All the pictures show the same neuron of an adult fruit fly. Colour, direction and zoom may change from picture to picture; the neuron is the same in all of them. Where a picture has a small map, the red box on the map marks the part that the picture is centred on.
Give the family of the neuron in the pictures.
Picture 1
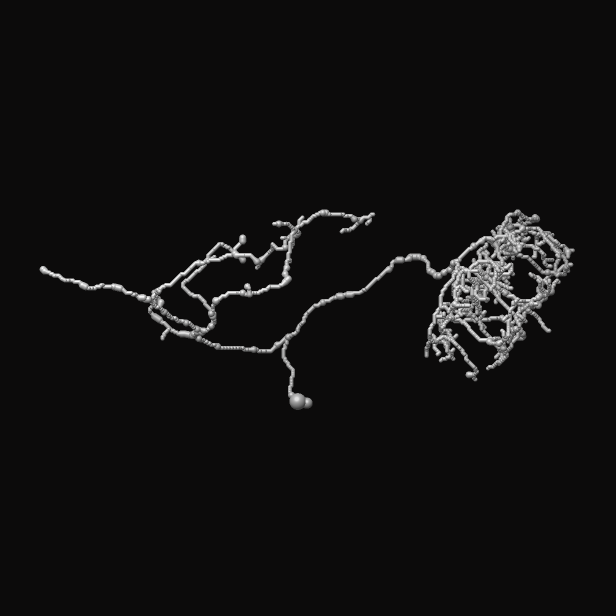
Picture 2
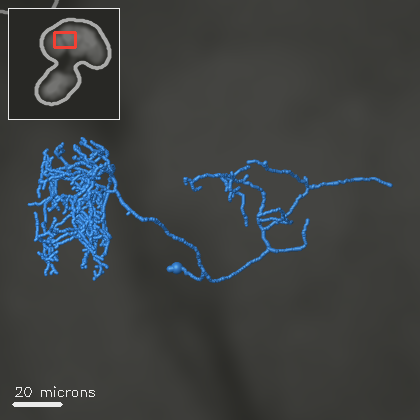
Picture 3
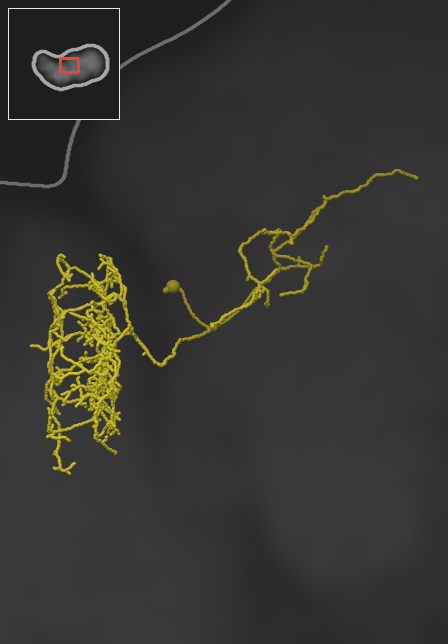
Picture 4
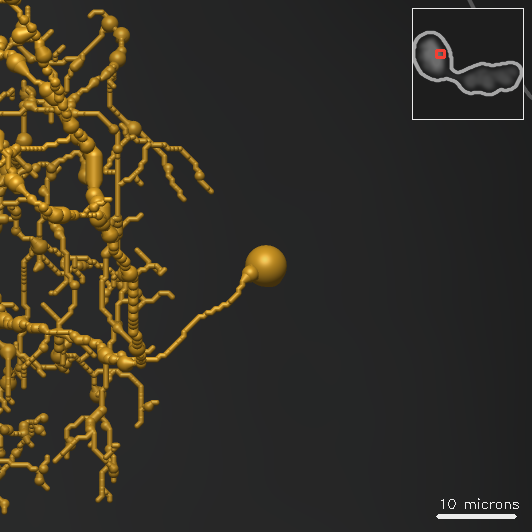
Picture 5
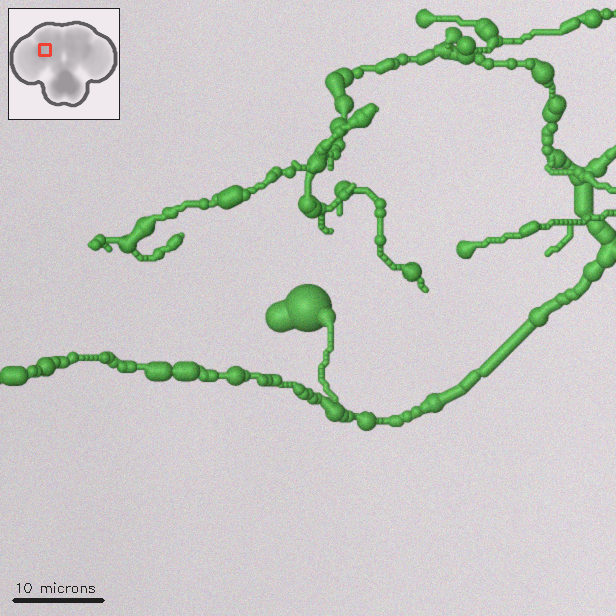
hemilineage VPNp&v1_ventral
